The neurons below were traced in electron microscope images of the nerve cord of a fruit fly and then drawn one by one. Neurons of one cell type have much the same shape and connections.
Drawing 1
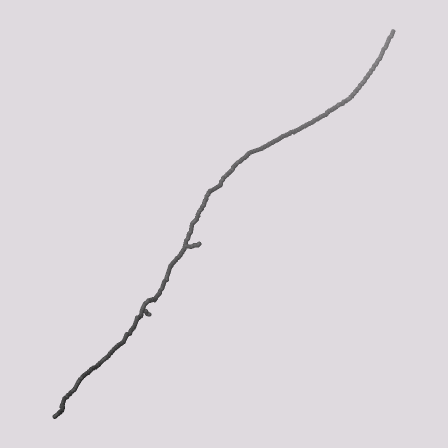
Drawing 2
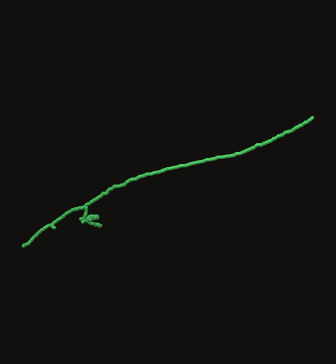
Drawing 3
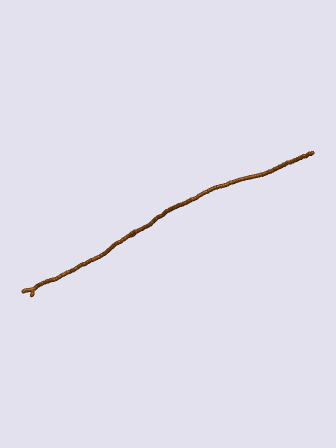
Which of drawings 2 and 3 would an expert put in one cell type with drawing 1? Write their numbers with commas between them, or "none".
2, 3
